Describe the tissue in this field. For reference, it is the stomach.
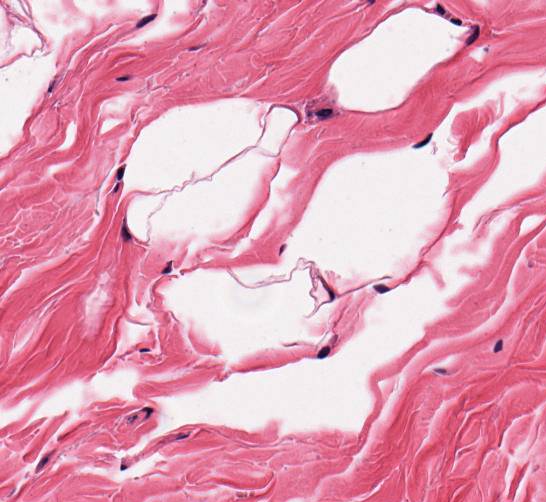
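Pink collagen bundles make up this field, surrounding several large clear spaces in the centre and upper part. Between the bundles lie small, dark, elongated nuclei, sparse throughout. No epithelium is present.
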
